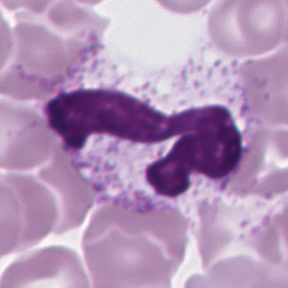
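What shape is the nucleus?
A long band, bent back on itself at its right end and narrowed at one point near its middle.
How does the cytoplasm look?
Very pale, almost colourless, with fine lilac granules scattered through it.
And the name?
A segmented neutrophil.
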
